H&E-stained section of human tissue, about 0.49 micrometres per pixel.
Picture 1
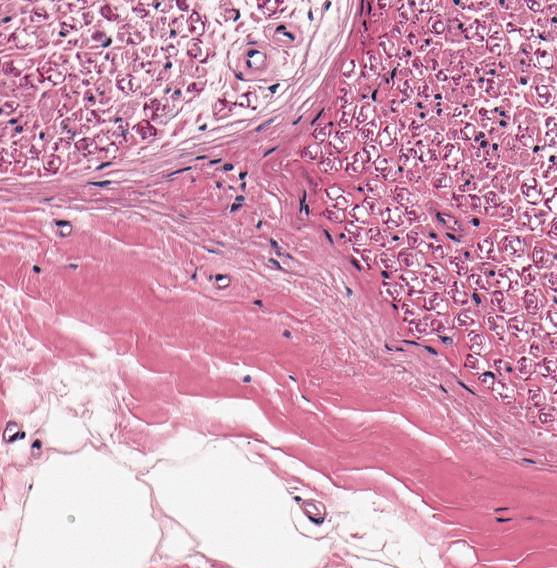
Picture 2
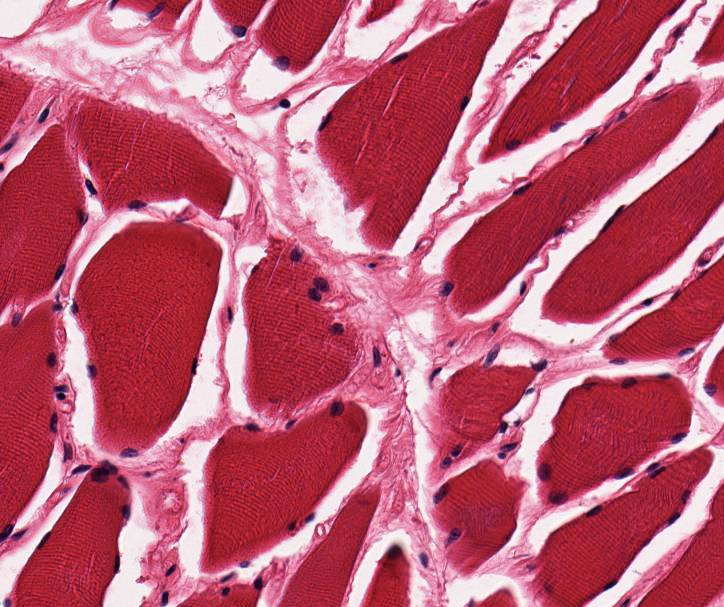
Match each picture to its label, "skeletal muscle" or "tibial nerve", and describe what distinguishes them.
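Tibial nerve is the first picture, skeletal muscle the second. The tibial nerve shows two rounded bundles, at the upper left and the right, separated by a band of connective tissue, each bounded by a thin layered sheath with flattened, elongated nuclei. Most of its fibres are cut across, so you see a small central pink core inside a pale clear ring. The skeletal muscle fibres instead stain a deep, even red with eosin and carry small, dark, oval nuclei at their edges. Thin pink connective tissue strands with scattered small dark nuclei surround each fibre, and a pale pink, loose band runs from the upper left into the centre between fibre groups.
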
